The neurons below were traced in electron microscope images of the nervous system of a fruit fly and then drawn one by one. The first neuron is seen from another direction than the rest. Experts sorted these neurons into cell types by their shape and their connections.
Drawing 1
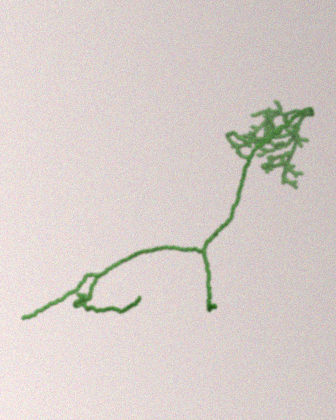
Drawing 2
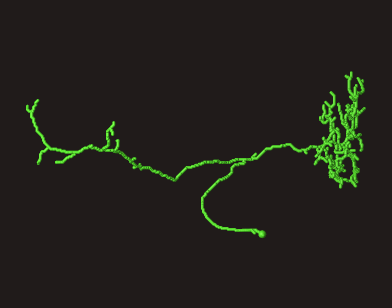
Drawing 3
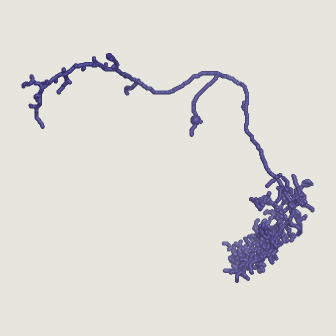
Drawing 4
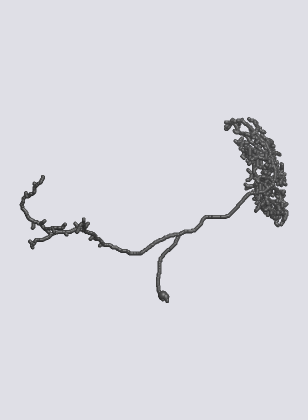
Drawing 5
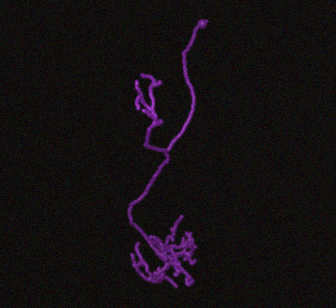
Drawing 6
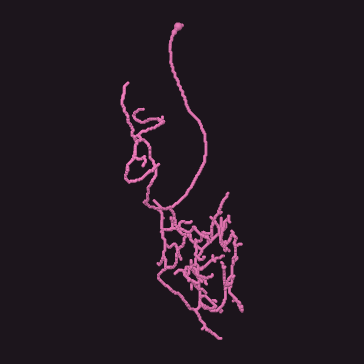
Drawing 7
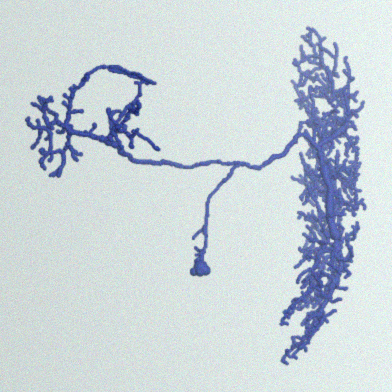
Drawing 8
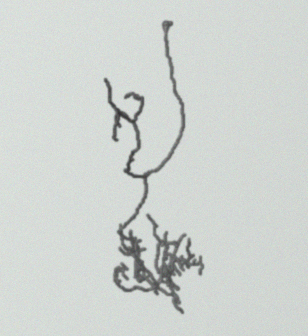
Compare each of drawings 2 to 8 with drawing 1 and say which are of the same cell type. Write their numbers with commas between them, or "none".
5, 6, 8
